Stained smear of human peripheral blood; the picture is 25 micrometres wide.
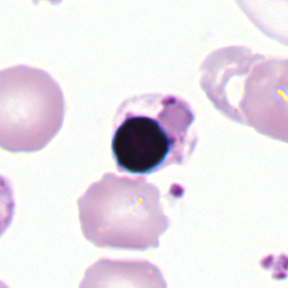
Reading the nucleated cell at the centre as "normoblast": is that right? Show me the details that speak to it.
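Taking the features in turn, start with the chromatin, which is uniformly dense and nearly black.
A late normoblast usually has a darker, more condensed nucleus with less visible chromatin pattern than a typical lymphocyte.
That point goes to normoblast and against typical lymphocyte. Second, the cytoplasm is pale pinkish-grey.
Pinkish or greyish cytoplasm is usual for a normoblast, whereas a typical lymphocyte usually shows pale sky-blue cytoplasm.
This feature, too, speaks for normoblast and against typical lymphocyte. Third, no nucleolus is visible in the nucleus, which does not separate the two names.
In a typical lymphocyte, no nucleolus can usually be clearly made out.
Also noted, without weighing on either side: the outline is irregular rather than smoothly round, a small dark purple dot sits at the upper edge, and a small purple fragment lies just outside the cell to its lower right. On balance, normoblast fits this cell.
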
